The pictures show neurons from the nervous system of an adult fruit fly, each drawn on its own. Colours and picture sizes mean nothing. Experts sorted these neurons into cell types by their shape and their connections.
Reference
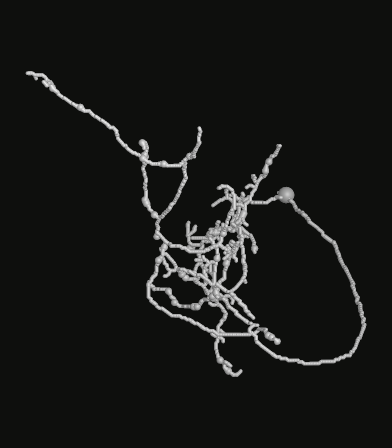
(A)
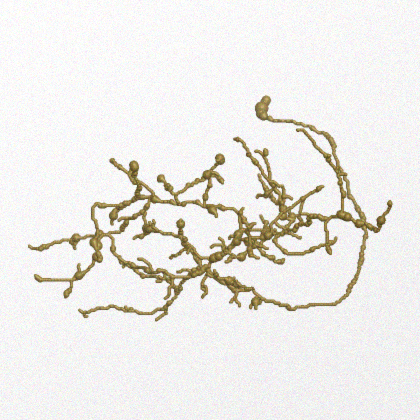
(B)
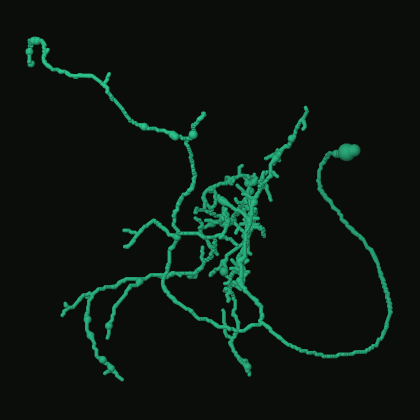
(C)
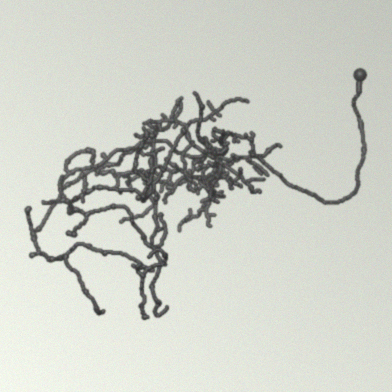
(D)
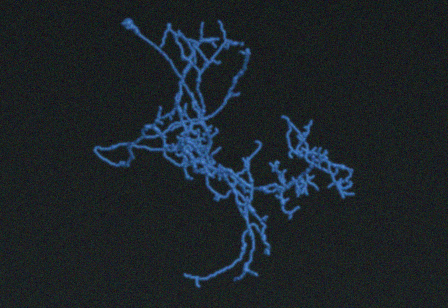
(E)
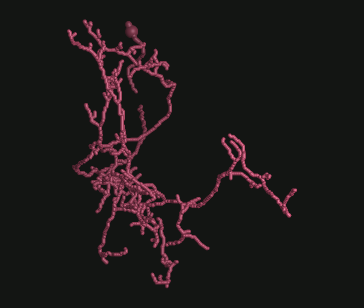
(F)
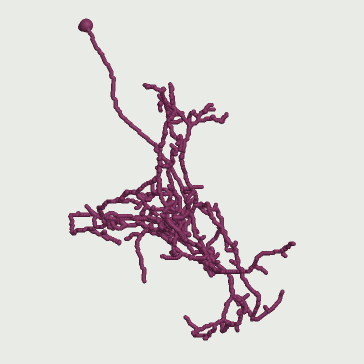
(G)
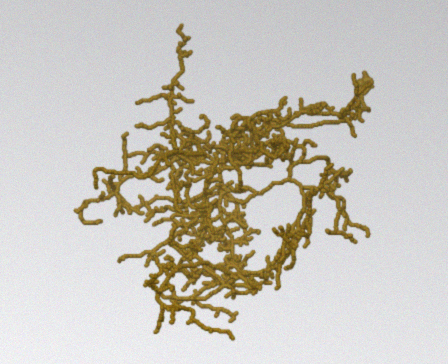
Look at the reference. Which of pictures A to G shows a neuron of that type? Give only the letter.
B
